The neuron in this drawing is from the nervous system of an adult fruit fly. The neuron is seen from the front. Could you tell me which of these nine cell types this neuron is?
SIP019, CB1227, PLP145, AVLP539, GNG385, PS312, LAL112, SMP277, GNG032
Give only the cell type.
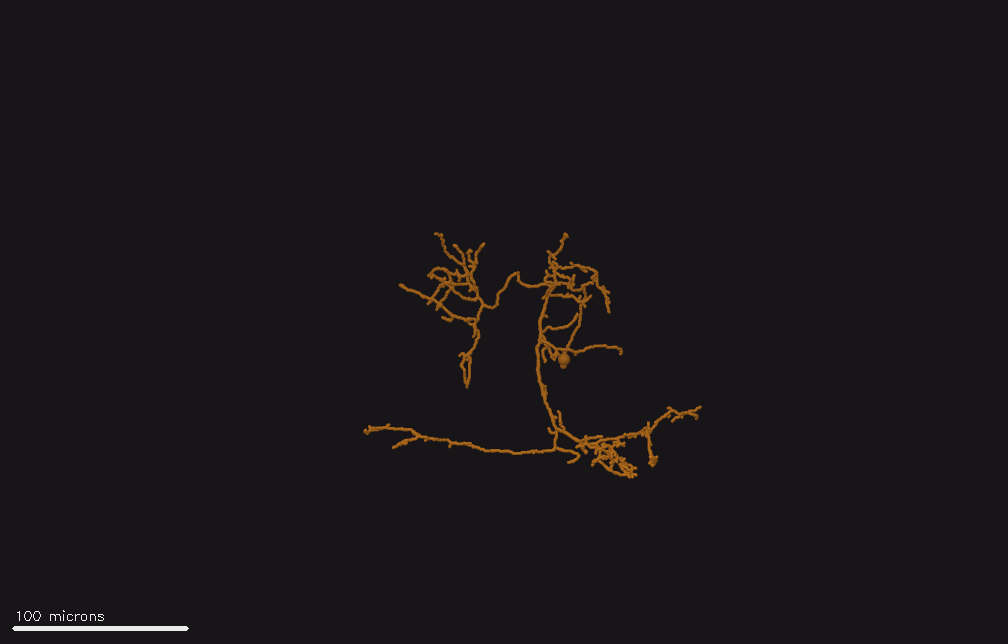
PS312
